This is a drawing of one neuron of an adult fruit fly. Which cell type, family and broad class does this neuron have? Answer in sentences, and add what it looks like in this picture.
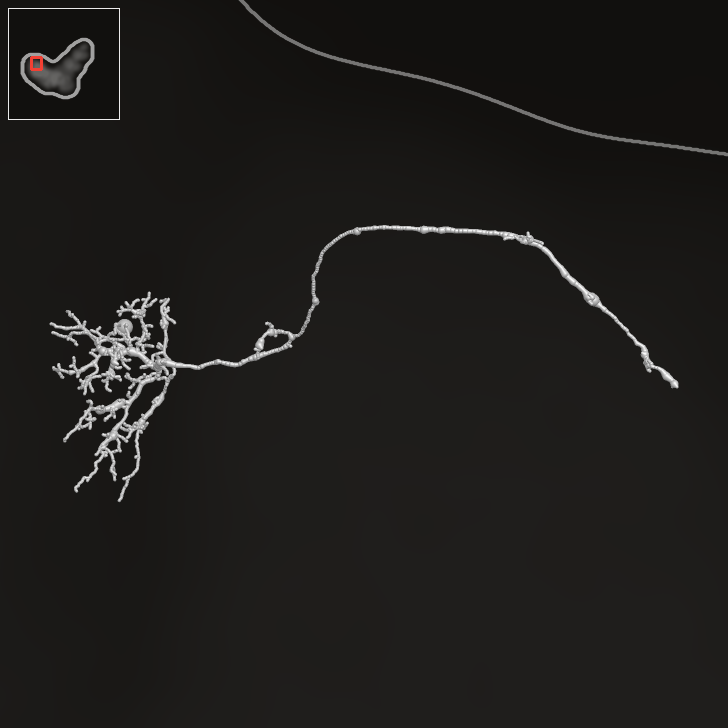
The cell type is TmY3. Its family is TmY. Its broad class is optic-lobe intrinsic neuron. The picture shows dozens of branch ends. As drawn here it is wider than it is tall.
